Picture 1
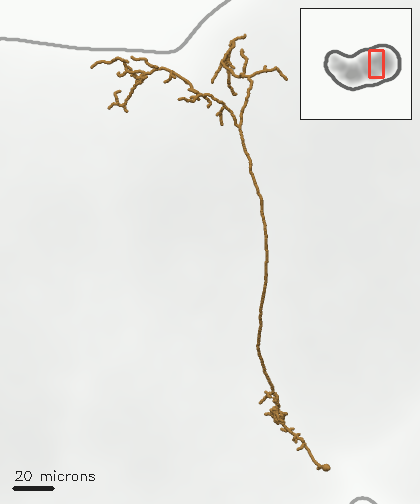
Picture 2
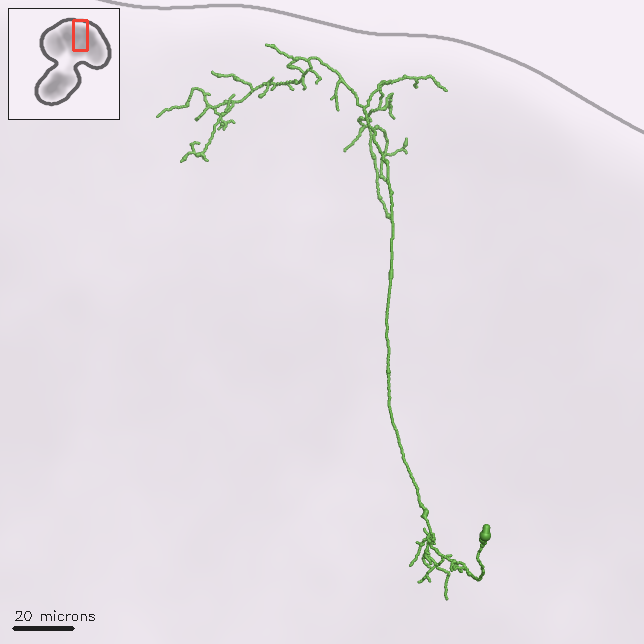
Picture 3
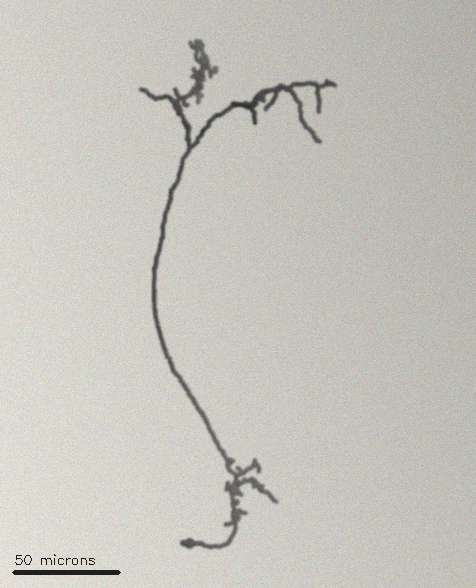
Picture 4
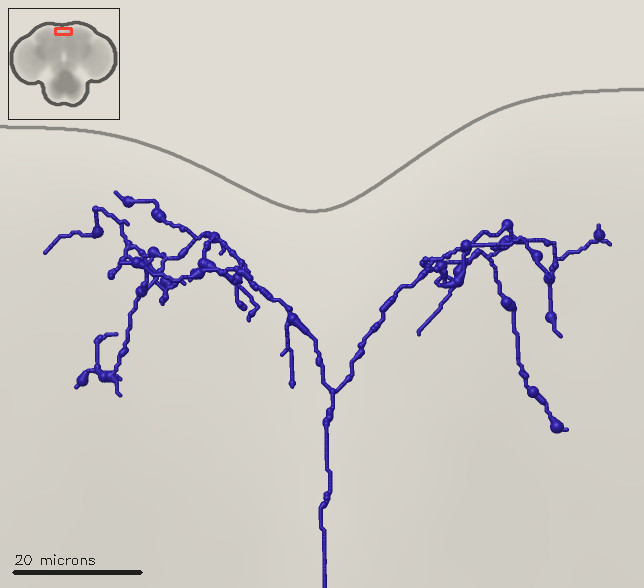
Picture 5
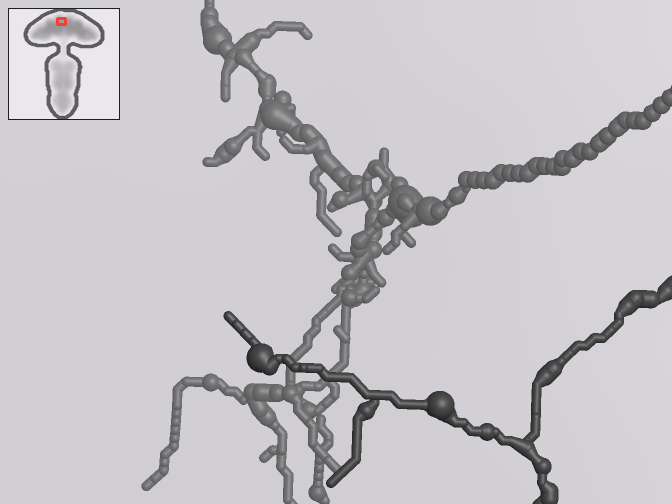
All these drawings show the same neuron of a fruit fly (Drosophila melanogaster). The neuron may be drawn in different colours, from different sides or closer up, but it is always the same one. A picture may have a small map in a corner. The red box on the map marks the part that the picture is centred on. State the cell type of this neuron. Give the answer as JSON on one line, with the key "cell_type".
{"cell_type": "CB1008"}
